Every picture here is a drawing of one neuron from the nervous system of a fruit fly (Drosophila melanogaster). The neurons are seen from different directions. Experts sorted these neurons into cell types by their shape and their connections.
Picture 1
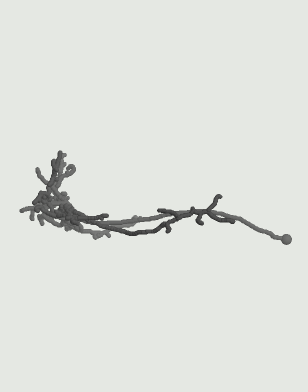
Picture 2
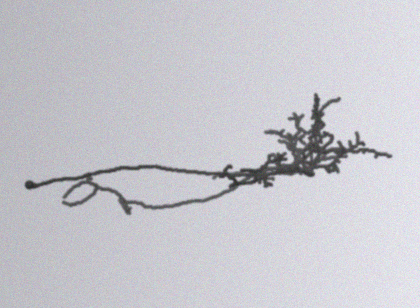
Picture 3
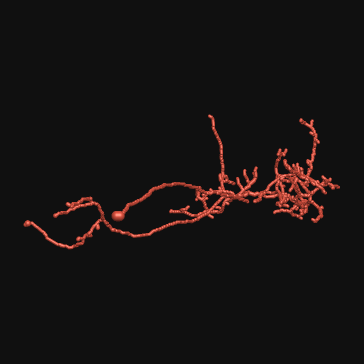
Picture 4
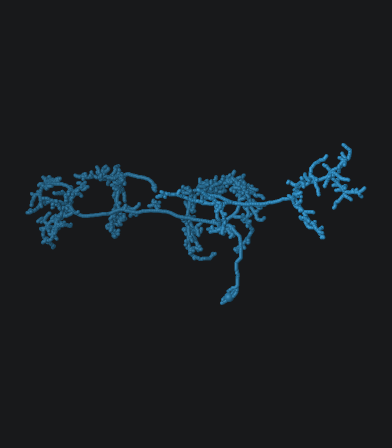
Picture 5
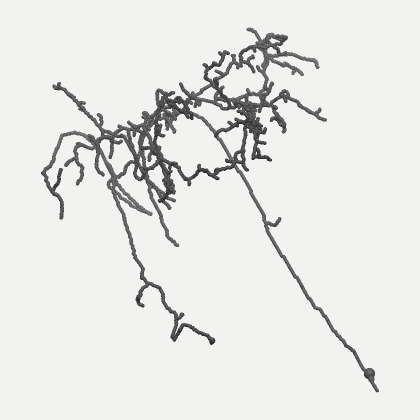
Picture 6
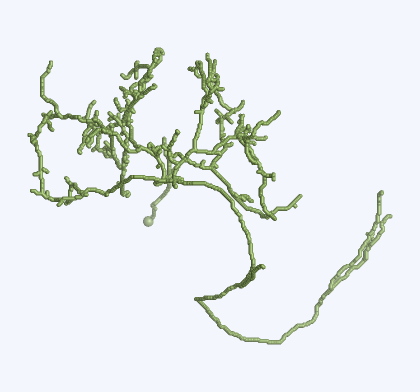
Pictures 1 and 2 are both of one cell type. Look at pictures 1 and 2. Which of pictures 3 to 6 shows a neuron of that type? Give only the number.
3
